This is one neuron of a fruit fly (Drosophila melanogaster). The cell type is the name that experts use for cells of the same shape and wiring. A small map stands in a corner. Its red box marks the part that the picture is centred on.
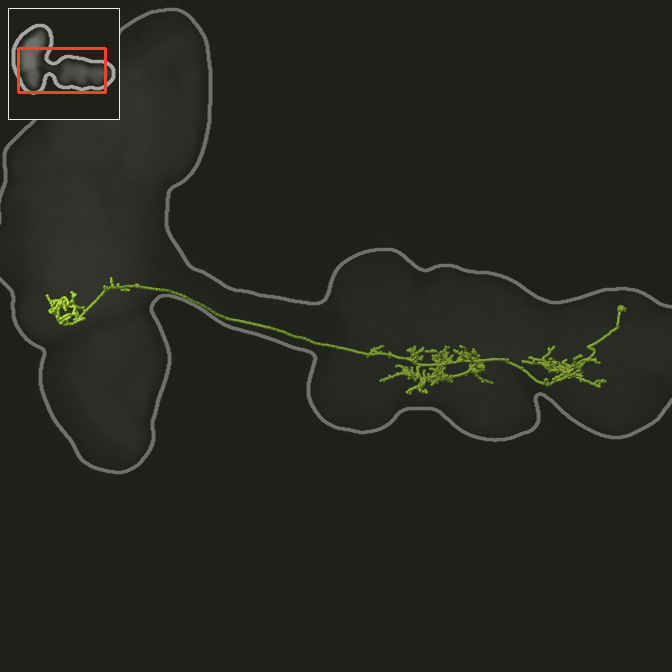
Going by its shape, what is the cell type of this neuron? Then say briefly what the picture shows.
It is of cell type AN09B027. This is an ascending neuron. It runs through the neck, between the brain and the nerve cord. Its cell body lies on the right of the picture.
